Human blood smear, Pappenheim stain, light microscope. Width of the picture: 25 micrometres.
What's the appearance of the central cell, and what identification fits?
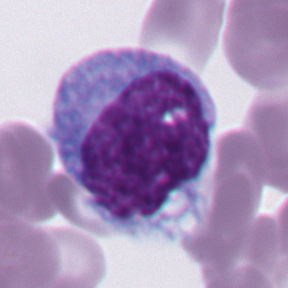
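Starting with the outline, it is roughly round. Next, the nucleus: a single oval mass without lobes, set off-centre toward the lower right. Last, the chromatin, which is dark purple and coarsely mottled. The cell is a monocyte.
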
